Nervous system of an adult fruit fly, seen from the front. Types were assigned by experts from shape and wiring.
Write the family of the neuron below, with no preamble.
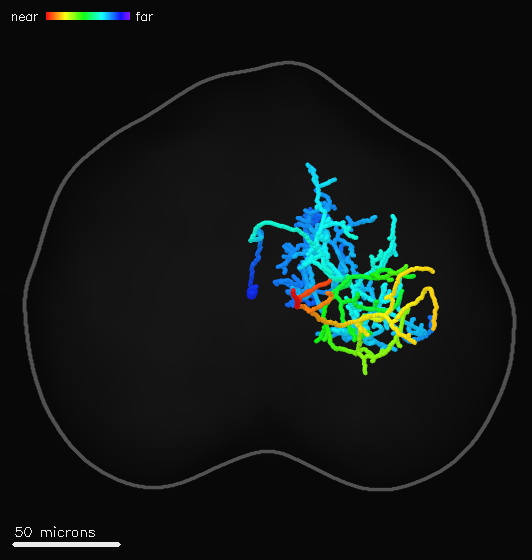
hemilineage 12B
